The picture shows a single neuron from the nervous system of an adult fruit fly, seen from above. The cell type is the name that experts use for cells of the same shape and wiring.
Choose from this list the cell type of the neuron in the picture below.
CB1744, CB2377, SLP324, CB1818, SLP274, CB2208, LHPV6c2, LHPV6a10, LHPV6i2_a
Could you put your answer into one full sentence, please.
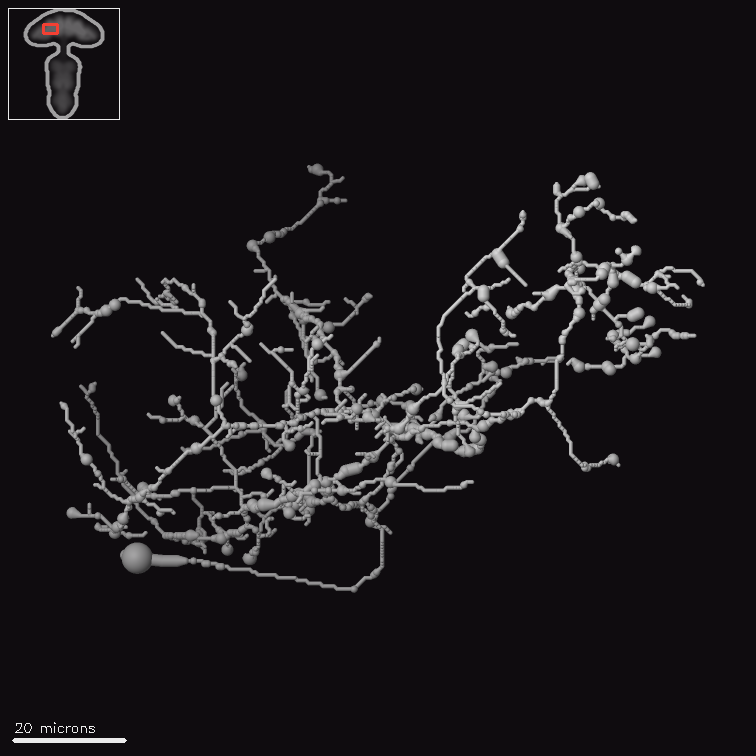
The neuron is typed under the name LHPV6c2.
